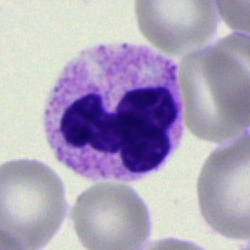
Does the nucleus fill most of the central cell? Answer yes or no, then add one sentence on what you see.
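No. The cytoplasm is plentiful and pale pinkish-lilac.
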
